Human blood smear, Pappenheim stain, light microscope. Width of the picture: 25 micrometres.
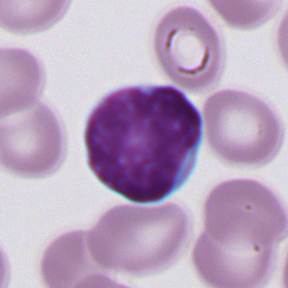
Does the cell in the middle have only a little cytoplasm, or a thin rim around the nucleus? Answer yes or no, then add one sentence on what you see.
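Yes. The cytoplasm is only a thin rim that is widest at the lower right.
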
